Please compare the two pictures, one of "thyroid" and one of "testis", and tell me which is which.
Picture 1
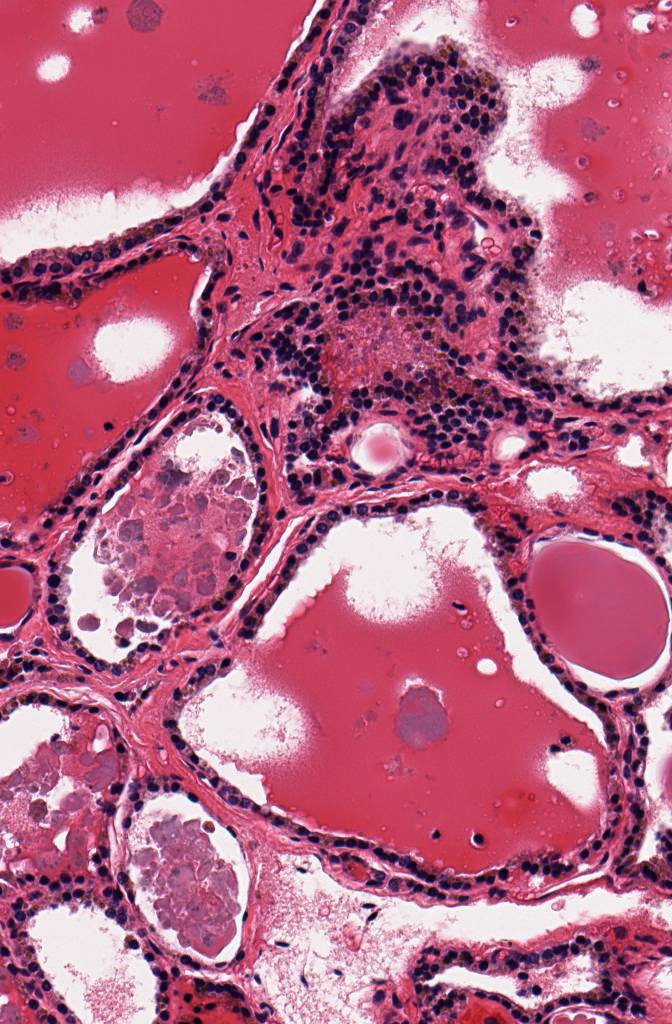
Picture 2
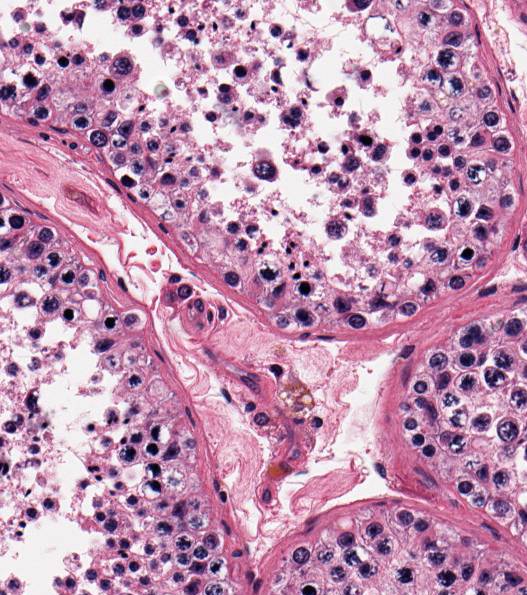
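Which is which: thyroid, picture 1; testis, picture 2. Arrangement: picture 1 shows closed, round to irregular follicles of widely varying size, closely packed; the tubules in picture 2 are lined by many layers of cells, not one. Lining: one layer of flattened to low cuboidal cells with small, round, dark nuclei per follicle. Contents: most follicle lumens hold dense, homogeneous, deep pink material. Tubule cells: many are large and round with coarse, clumped dark chromatin, and small cells with dense dark nuclei crowd toward the inner part of the upper tubule. Pigment: fine brown granules in some thyroid lining cells; golden-brown granules in a small central cluster of interstitial cells in picture 2.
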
